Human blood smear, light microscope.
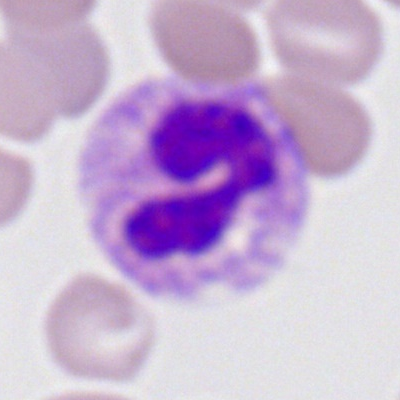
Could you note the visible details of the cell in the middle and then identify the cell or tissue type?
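Roughly round outline here, with plenty of pale lilac cytoplasm. The chromatin's dense and dark purple, and a pale pink streak runs between the two dark nuclear masses. So that's a segmented neutrophil.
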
